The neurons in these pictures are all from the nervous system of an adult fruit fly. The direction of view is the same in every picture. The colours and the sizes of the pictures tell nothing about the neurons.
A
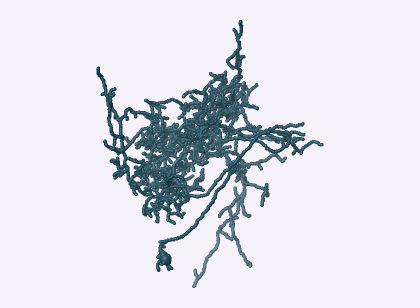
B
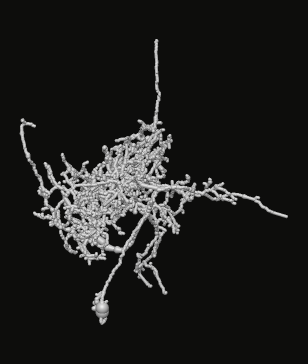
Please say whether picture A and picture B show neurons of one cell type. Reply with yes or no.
yes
